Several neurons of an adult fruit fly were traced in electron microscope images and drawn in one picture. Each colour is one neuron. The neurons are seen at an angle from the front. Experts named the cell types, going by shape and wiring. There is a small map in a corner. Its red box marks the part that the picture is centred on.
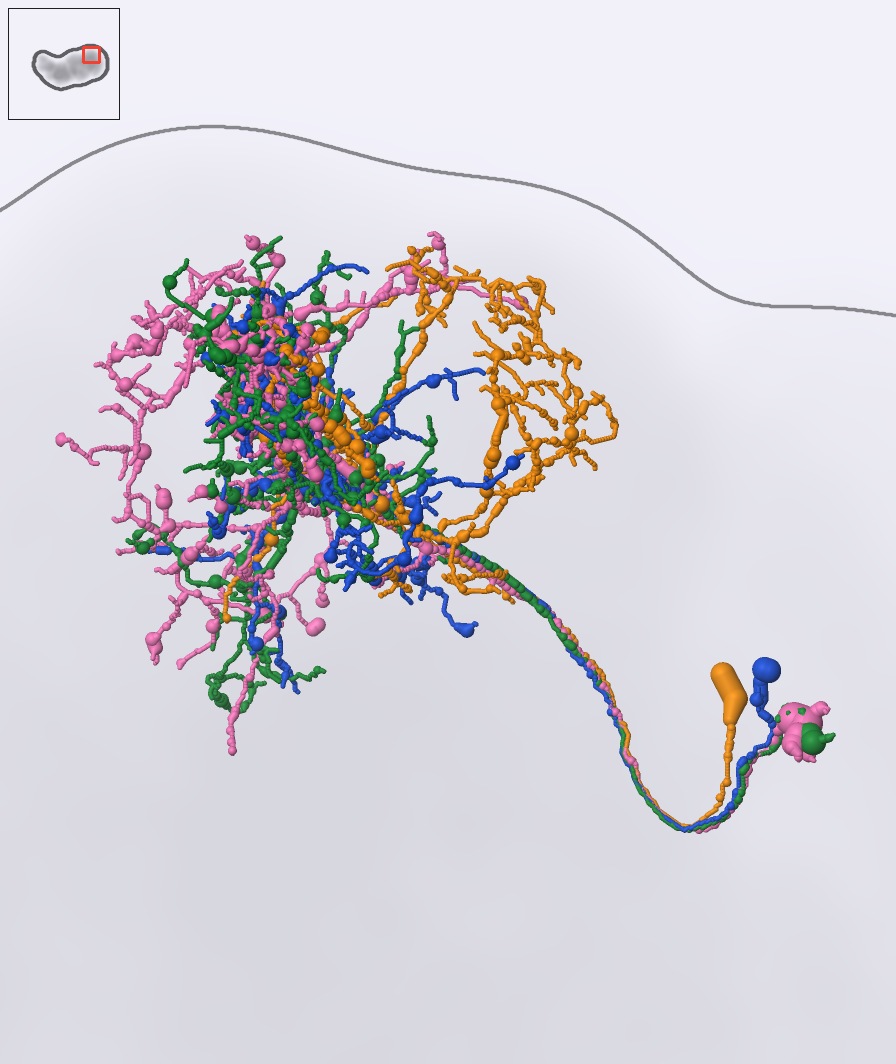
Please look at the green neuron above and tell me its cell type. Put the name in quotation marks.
"CB1309"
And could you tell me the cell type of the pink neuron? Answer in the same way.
"SLP171"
